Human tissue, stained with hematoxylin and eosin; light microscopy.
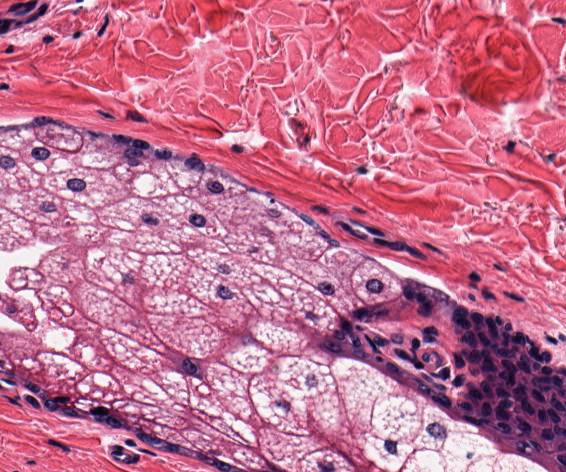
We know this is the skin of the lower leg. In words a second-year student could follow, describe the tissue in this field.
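A lobule of large pale cells runs diagonally across the lower left half of the field; dense pink collagen fills the upper part. Many small clear vacuoles fill their cytoplasm, giving a bubbly look. Distinct thin pink cell membranes separate them in a mosaic pattern. At the lobule's lower right edge lies a cluster of small cells with crowded dark nuclei and scant cytoplasm.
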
